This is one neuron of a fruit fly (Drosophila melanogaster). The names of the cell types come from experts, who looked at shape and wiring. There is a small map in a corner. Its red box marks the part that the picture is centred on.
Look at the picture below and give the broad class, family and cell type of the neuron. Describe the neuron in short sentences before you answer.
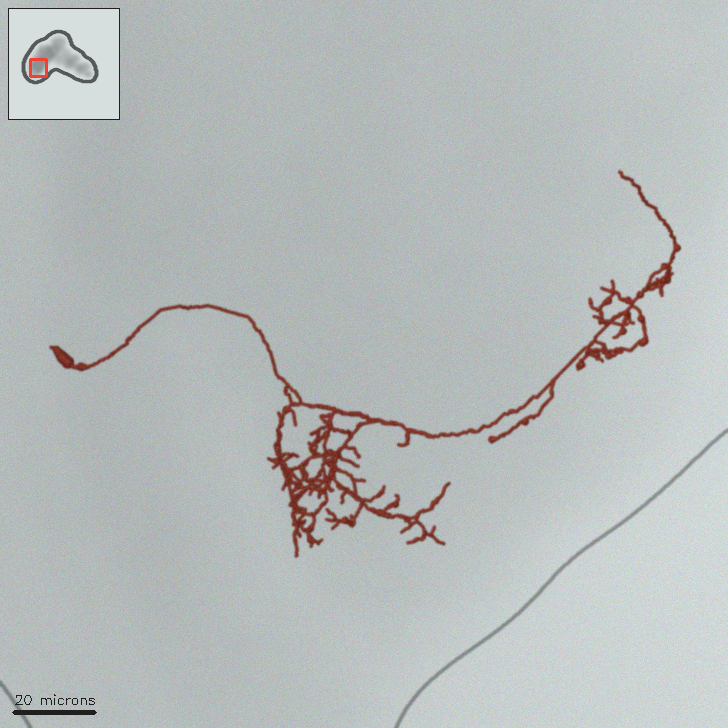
Its cell body lies on the left of the picture. From left to right in the picture it spans about 160 microns. The picture shows dozens of branch ends. This is a central-brain intrinsic neuron. Its family is hemilineage SLPal5. The cell type is CB1359.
